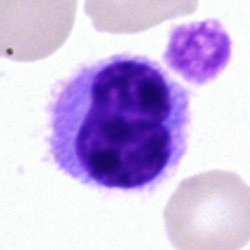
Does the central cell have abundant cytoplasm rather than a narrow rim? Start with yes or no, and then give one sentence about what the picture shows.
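No. The nucleus fills most of the cell and sits towards the right side.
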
